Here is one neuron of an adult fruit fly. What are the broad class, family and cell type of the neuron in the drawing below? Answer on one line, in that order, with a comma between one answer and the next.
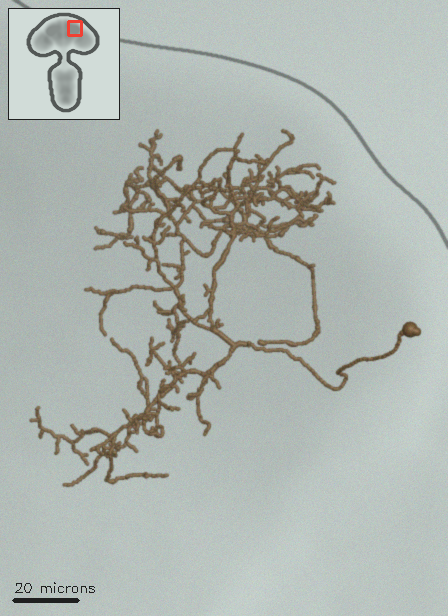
central-brain intrinsic neuron, hemilineage LHa2, SLP048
